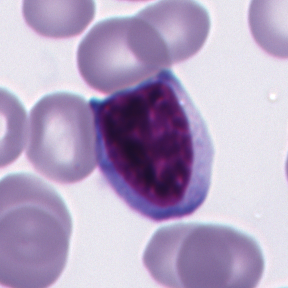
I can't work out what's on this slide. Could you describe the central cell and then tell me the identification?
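Notice how the outline is angular rather than round, narrowing to a point at the upper left. Inside, the nucleus is a single mass without lobes, and it fills most of the cell. In the cytoplasm you will see no granules. What you are looking at is a typical lymphocyte.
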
